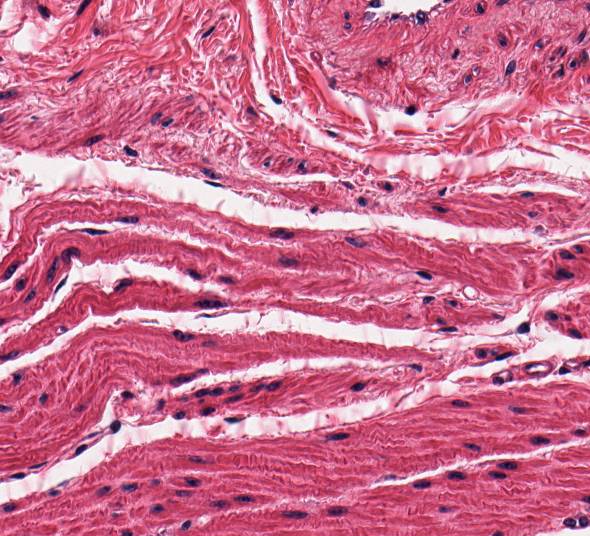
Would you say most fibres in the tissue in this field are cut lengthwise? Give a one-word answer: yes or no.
Yes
